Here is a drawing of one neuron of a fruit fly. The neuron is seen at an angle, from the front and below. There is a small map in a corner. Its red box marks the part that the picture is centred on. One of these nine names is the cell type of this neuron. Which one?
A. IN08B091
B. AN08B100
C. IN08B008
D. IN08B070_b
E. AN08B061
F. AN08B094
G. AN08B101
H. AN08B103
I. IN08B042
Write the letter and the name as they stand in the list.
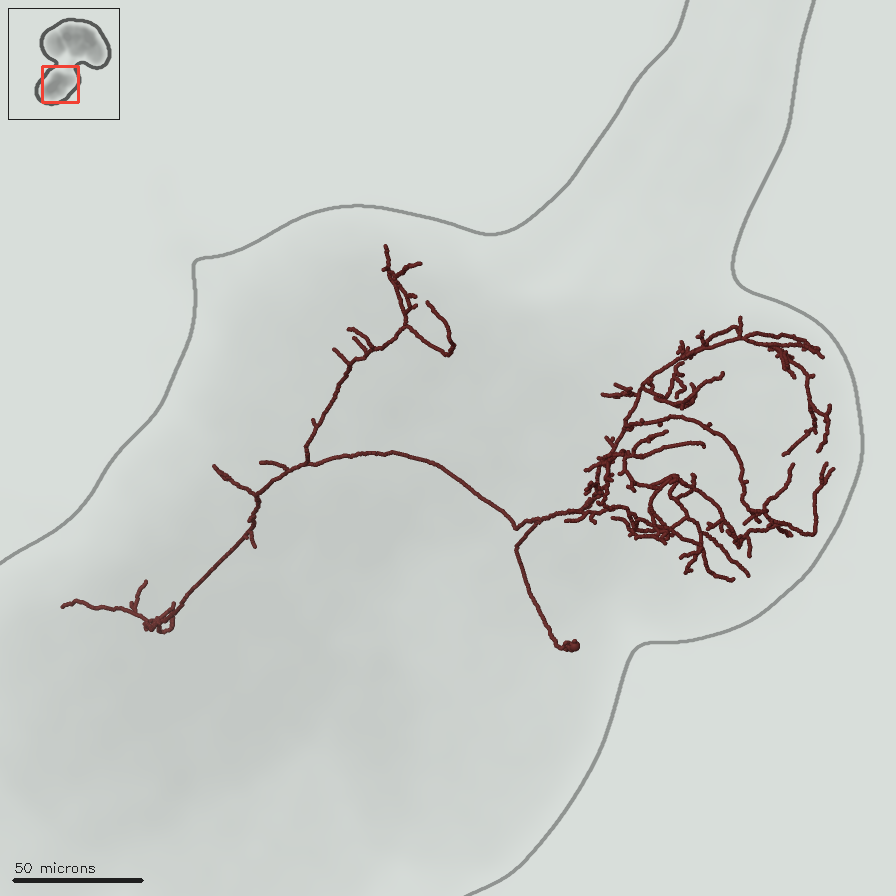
I. IN08B042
